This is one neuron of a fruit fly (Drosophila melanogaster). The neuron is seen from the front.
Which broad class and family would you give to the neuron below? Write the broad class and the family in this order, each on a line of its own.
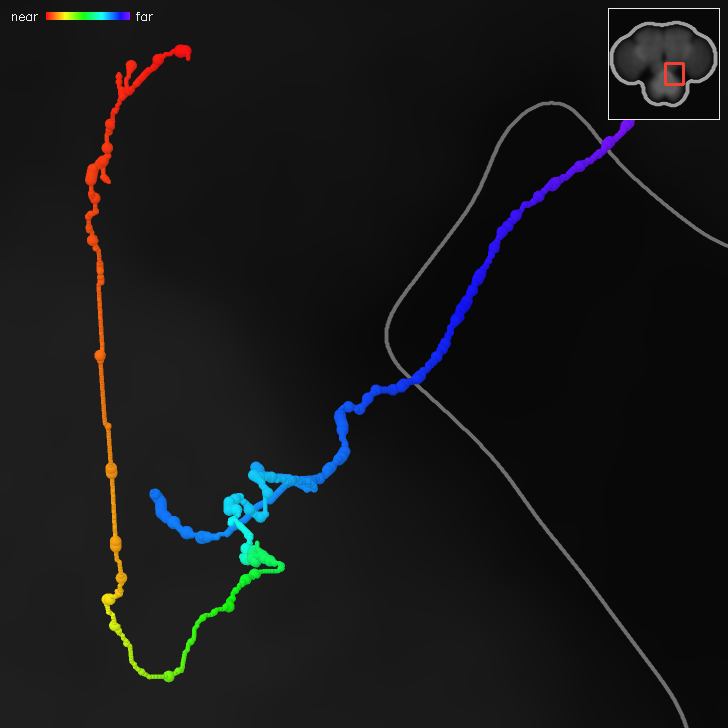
sensory neuron ascending to the brain
class mechanosensory proprioceptive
